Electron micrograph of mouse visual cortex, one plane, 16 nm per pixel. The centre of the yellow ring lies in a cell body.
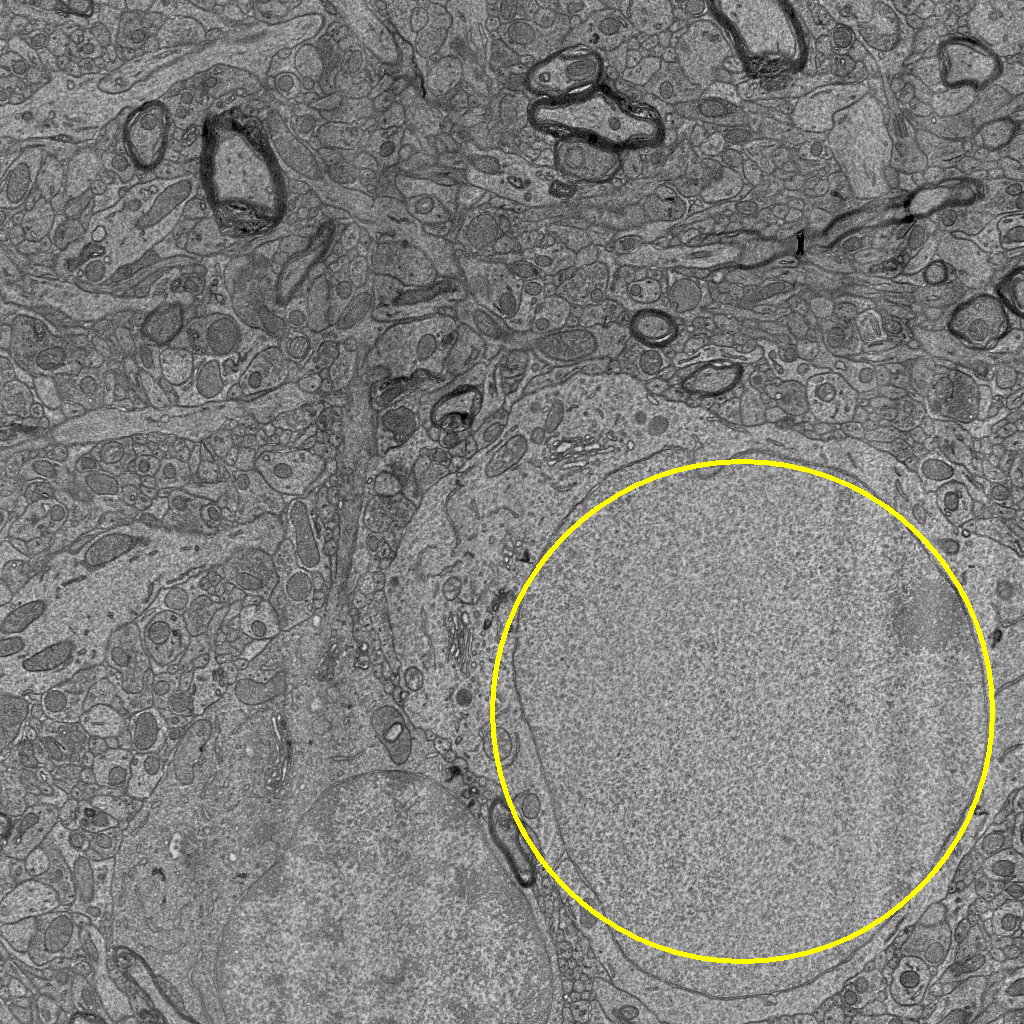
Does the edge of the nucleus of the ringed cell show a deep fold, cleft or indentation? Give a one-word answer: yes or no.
No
